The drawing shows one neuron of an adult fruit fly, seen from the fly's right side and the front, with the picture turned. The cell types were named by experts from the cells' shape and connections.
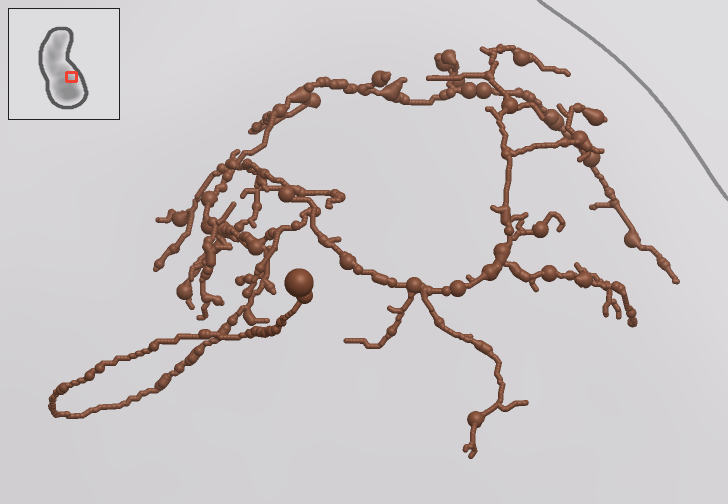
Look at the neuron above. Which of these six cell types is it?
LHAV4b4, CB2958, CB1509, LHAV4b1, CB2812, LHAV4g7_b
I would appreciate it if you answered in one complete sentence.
By its cell type, the neuron is CB2958.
